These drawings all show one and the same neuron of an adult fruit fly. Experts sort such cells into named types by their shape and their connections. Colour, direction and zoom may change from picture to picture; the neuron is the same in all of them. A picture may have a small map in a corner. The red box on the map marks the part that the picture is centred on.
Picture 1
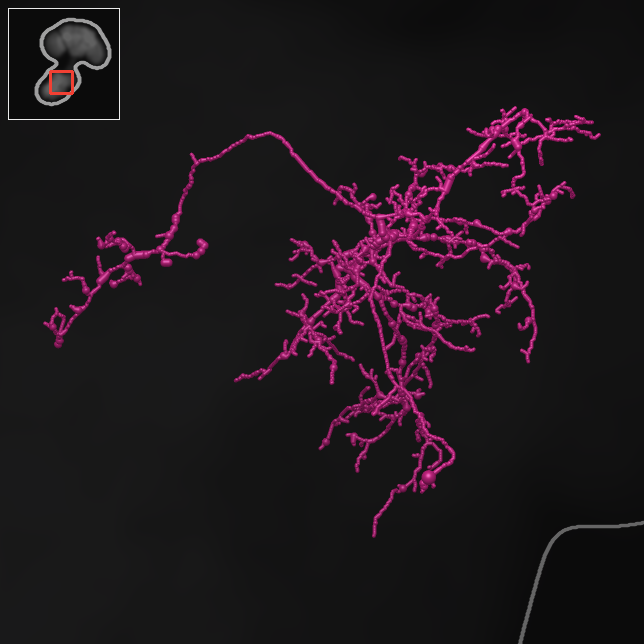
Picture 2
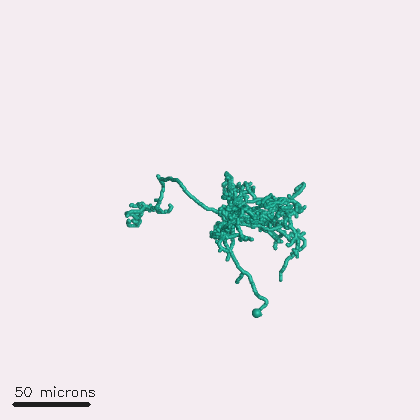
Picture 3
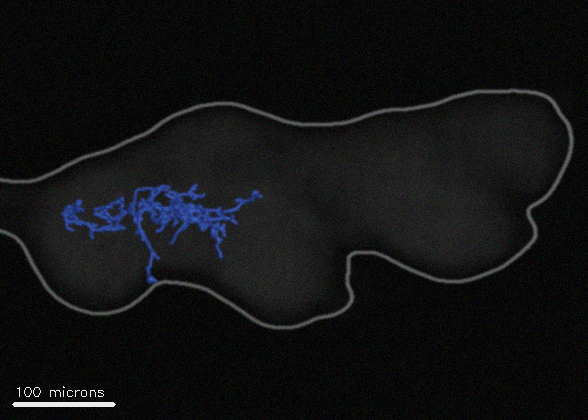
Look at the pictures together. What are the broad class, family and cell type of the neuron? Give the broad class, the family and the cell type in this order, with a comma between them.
nerve-cord intrinsic neuron, hemilineage 06B, IN06B056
